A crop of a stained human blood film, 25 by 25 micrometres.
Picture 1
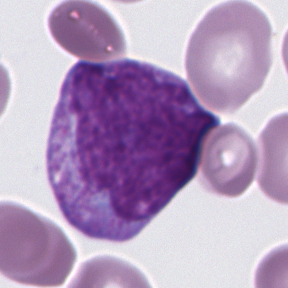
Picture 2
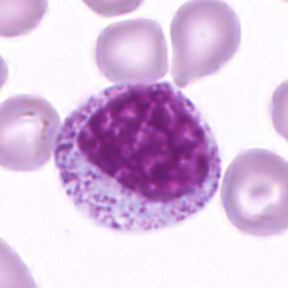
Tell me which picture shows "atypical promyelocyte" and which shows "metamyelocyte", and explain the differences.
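Picture 1 is the atypical promyelocyte, and picture 2 is the metamyelocyte. The first thing I notice is the outline: the atypical promyelocyte is angular, roughly triangular, while the metamyelocyte is round. Neither cell has projections on its surface, so both edges are smooth. In the atypical promyelocyte the nucleus fills most of the cell, and I see no coarse granules in the cytoplasm. The metamyelocyte measures about 14 micrometres across.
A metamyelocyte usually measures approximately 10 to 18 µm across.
Its nucleus shows no distinct nucleoli, and there are no vacuoles in its cytoplasm.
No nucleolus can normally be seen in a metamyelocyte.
A red cell lies against the top edge of the metamyelocyte, whereas in picture 1 one presses against the right edge of the atypical promyelocyte.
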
